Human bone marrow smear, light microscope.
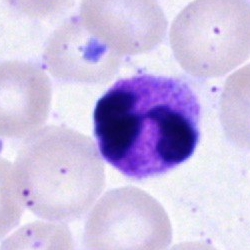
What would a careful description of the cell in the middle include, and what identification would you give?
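Two dark lobes make up the nucleus, and its chromatin is dense and deeply stained. The cytoplasm is pinkish-purple and filled with fine granules. The cell is a segmented neutrophil.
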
